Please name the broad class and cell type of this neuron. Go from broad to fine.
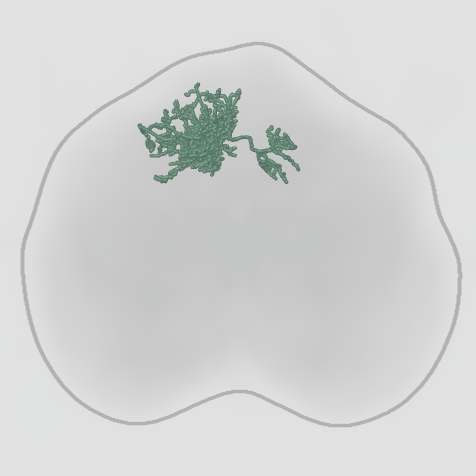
nerve-cord intrinsic neuron; INXXX228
